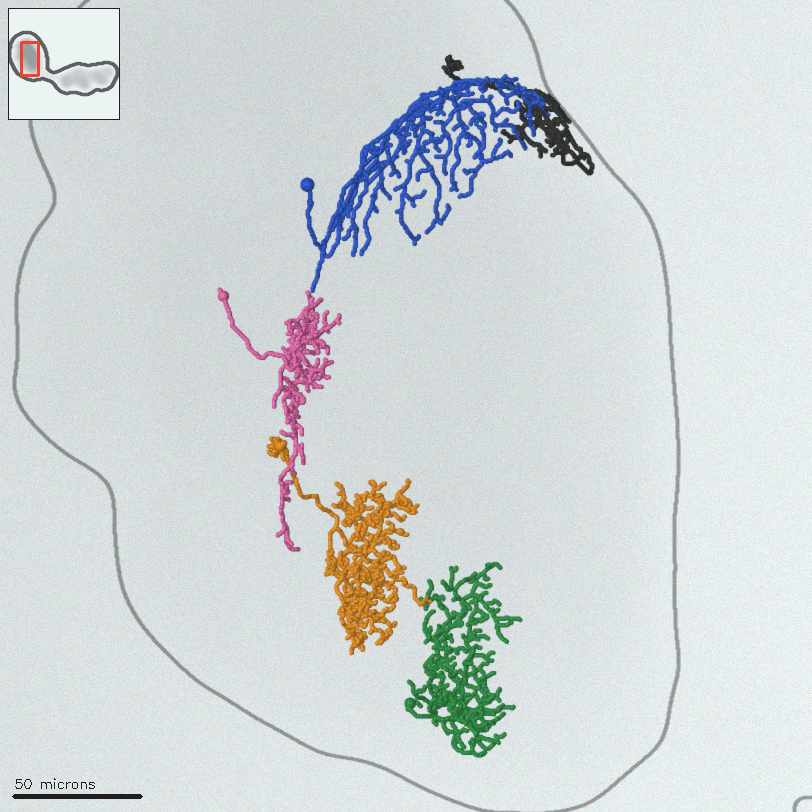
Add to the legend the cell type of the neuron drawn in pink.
Dm16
